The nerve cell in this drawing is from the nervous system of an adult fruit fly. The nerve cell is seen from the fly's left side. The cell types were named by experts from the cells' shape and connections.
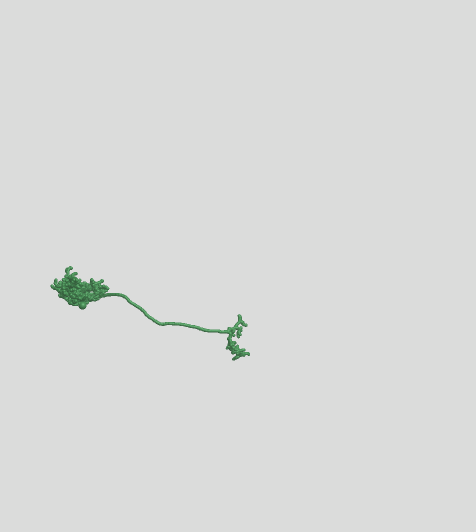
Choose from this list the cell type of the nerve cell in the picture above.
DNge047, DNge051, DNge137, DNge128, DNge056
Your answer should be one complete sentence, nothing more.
The cell type that this nerve cell has is DNge056.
